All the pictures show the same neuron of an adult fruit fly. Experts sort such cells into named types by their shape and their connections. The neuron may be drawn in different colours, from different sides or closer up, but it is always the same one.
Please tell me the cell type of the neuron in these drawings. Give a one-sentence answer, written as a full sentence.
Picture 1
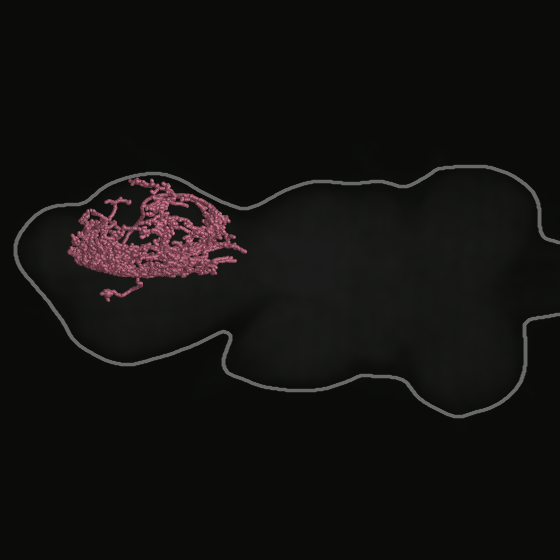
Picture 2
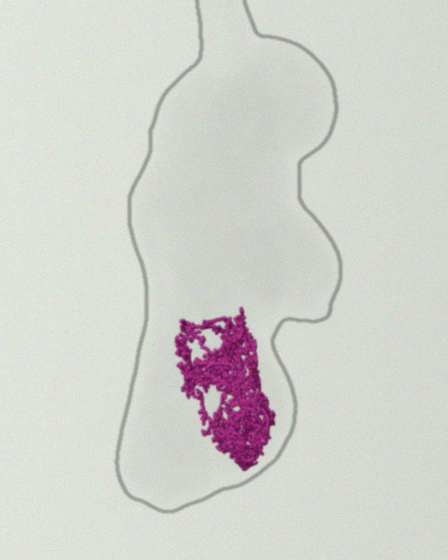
The cell type designation of this neuron is IN13B007.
